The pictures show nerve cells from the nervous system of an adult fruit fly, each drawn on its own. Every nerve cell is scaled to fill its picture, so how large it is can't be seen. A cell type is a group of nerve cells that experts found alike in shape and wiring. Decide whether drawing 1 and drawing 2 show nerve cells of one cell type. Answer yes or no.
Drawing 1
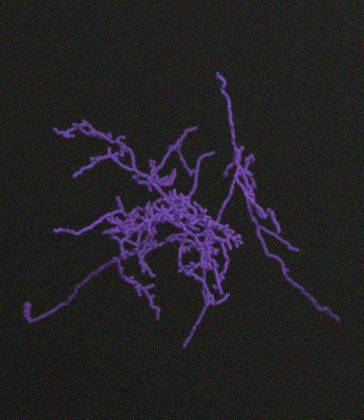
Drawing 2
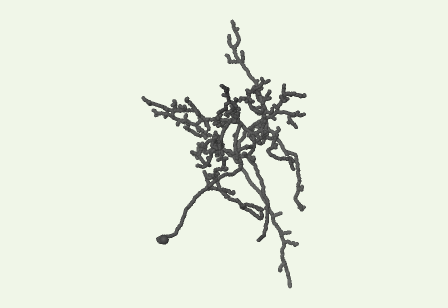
yes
